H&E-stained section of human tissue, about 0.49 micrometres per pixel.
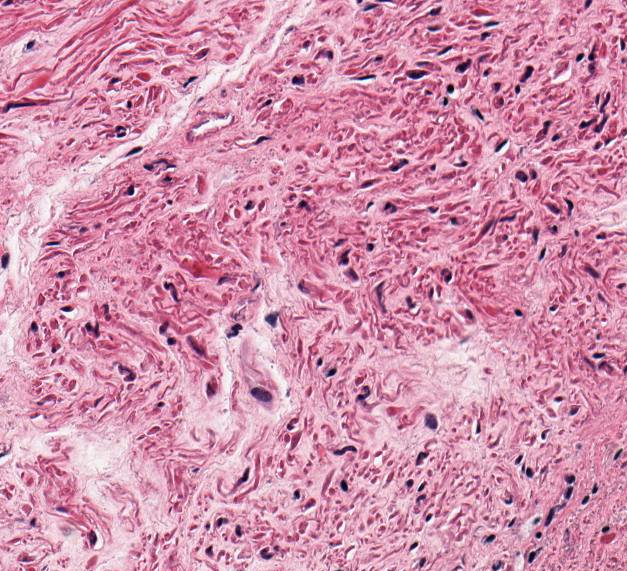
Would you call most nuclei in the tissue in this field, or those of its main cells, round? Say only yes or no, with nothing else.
No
